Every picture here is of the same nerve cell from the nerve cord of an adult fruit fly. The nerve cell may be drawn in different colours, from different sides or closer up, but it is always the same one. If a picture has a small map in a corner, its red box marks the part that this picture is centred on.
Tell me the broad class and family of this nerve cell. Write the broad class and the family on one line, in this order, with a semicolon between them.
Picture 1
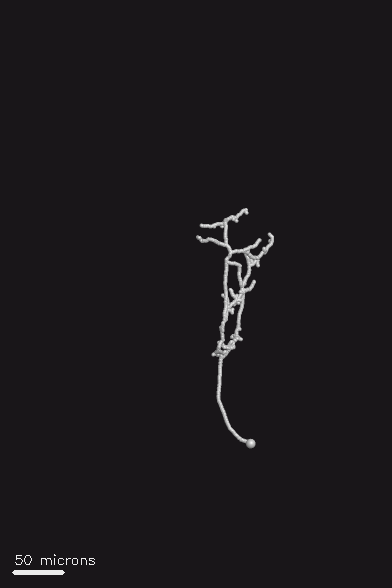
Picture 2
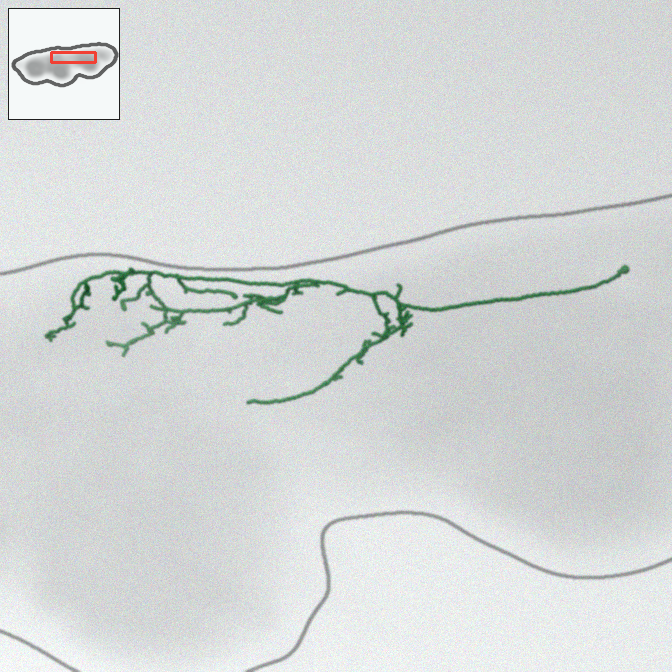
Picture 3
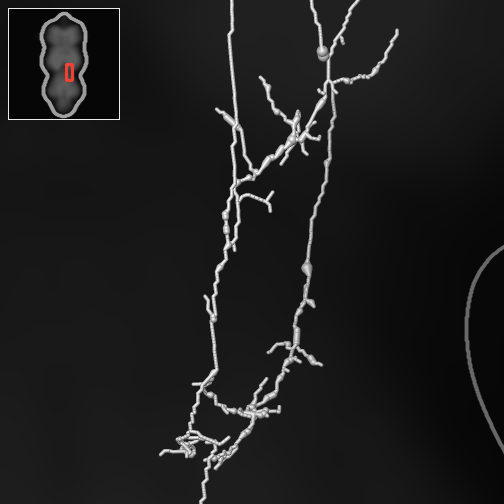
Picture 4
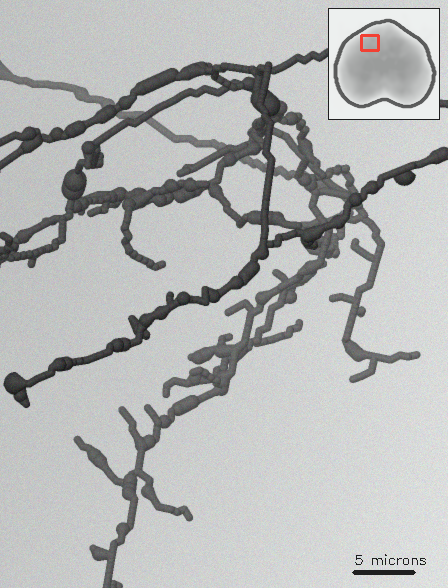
nerve-cord intrinsic neuron; hemilineage 03B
